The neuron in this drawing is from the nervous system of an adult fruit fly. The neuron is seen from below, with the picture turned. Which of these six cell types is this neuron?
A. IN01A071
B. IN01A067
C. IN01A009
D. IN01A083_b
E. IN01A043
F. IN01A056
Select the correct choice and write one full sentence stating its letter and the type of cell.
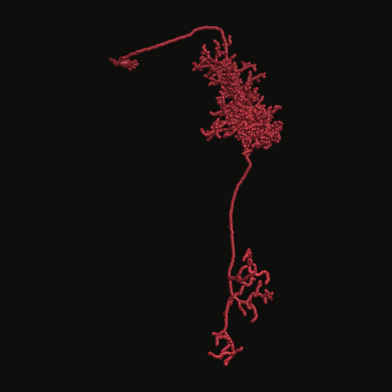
Option C corresponds to IN01A009, the neuron's cell type.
